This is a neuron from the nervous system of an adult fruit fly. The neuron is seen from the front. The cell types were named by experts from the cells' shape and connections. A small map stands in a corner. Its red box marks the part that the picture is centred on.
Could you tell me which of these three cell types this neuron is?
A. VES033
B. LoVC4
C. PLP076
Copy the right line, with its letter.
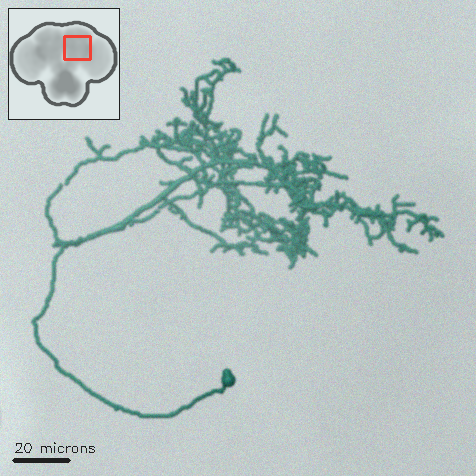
C. PLP076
